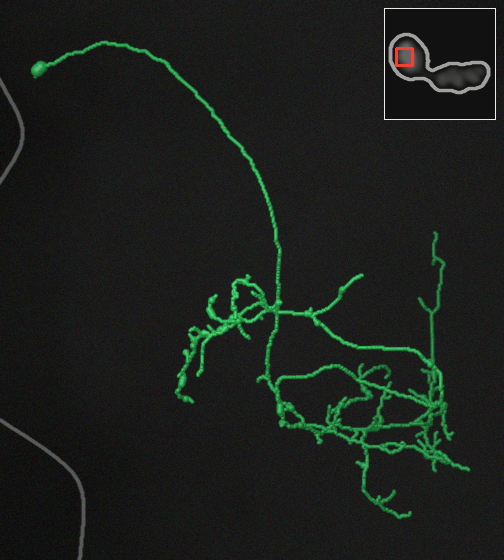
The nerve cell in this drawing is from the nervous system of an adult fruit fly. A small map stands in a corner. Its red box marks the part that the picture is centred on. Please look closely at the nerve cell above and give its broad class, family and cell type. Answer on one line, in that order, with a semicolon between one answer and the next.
central-brain intrinsic neuron; hemilineage WEDd1; CB3316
